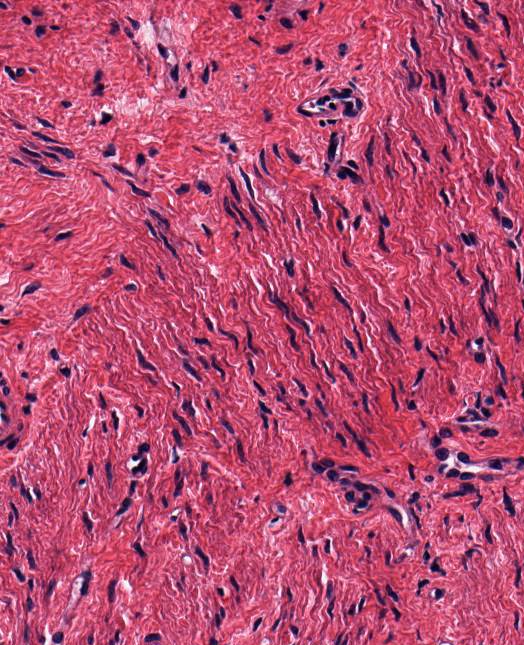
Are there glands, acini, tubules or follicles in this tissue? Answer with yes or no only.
No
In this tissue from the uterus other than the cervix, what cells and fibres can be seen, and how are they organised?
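Densely packed, wavy pink collagen fibres fill the field. Among them are scattered cells with elongated, dark, tapering spindle-shaped nuclei. The cytoplasm of these spindle cells cannot be told apart from the surrounding collagen. Small thin-walled vessels sit near the upper right and at the right edge.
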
